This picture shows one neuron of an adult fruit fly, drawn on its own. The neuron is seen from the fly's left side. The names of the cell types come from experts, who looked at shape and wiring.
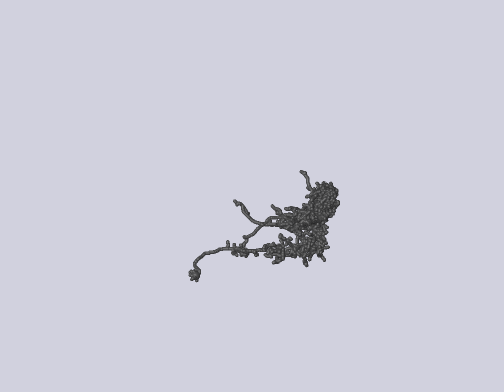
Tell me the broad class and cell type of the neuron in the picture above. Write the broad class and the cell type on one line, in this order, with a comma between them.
central-brain intrinsic neuron, WED075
